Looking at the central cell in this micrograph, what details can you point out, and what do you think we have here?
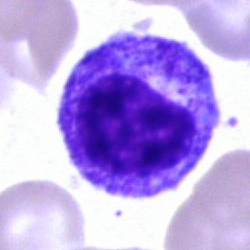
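Look at the nucleus: it sits off-centre toward the lower left, with a shallow indentation on its upper right side. Right beside that indentation the cytoplasm is paler, and fine purple granules are scattered through the cytoplasm. That's a myelocyte.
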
